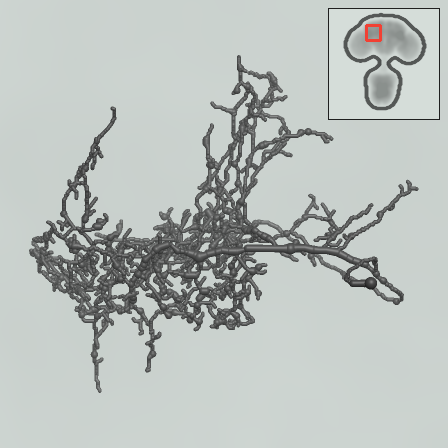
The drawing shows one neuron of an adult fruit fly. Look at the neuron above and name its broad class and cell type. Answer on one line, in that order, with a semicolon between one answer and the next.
central-brain intrinsic neuron; PLP129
